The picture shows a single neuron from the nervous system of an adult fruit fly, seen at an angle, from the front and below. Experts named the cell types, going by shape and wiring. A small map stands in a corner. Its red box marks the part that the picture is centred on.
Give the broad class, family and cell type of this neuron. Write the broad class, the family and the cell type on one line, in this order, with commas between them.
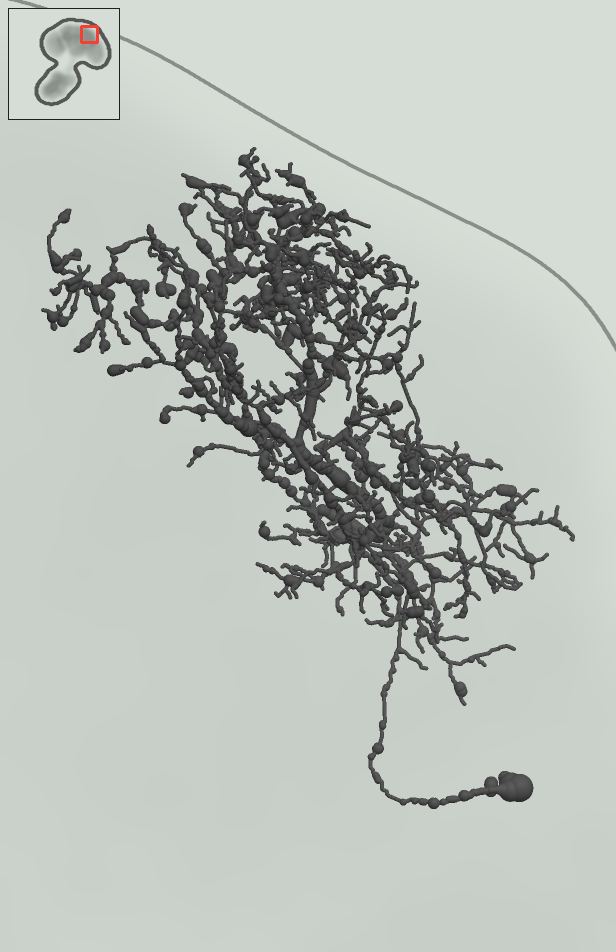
central-brain intrinsic neuron, LHAV, LHAV3k5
